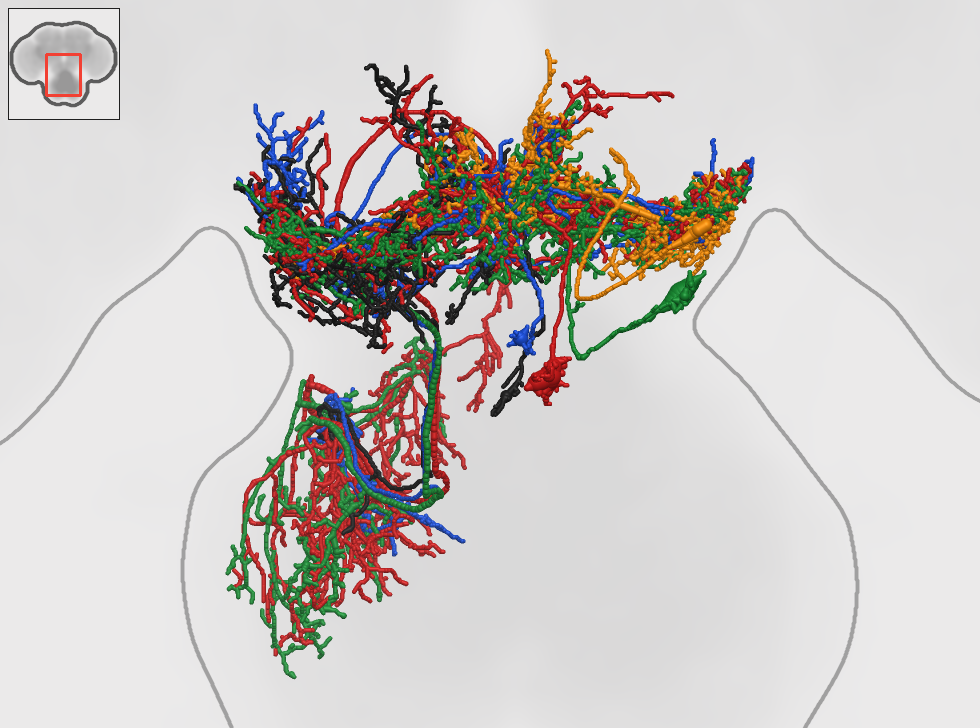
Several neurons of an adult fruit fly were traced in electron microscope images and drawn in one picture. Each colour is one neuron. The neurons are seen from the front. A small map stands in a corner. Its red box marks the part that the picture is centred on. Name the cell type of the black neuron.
DNge046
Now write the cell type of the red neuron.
DNg74_a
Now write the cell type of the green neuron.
DNg105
